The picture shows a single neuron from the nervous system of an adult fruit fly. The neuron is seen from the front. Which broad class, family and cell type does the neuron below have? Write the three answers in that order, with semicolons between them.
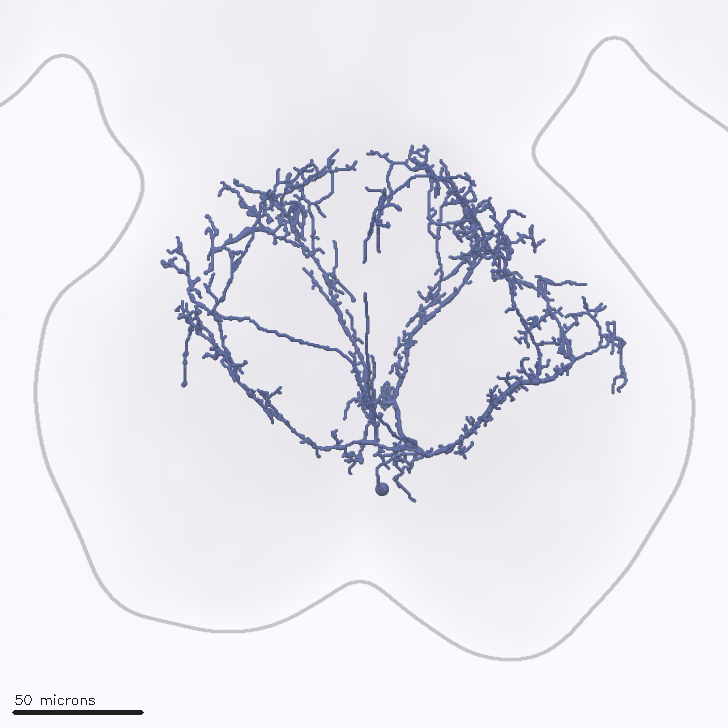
nerve-cord intrinsic neuron; hemilineage 10B; IN10B012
